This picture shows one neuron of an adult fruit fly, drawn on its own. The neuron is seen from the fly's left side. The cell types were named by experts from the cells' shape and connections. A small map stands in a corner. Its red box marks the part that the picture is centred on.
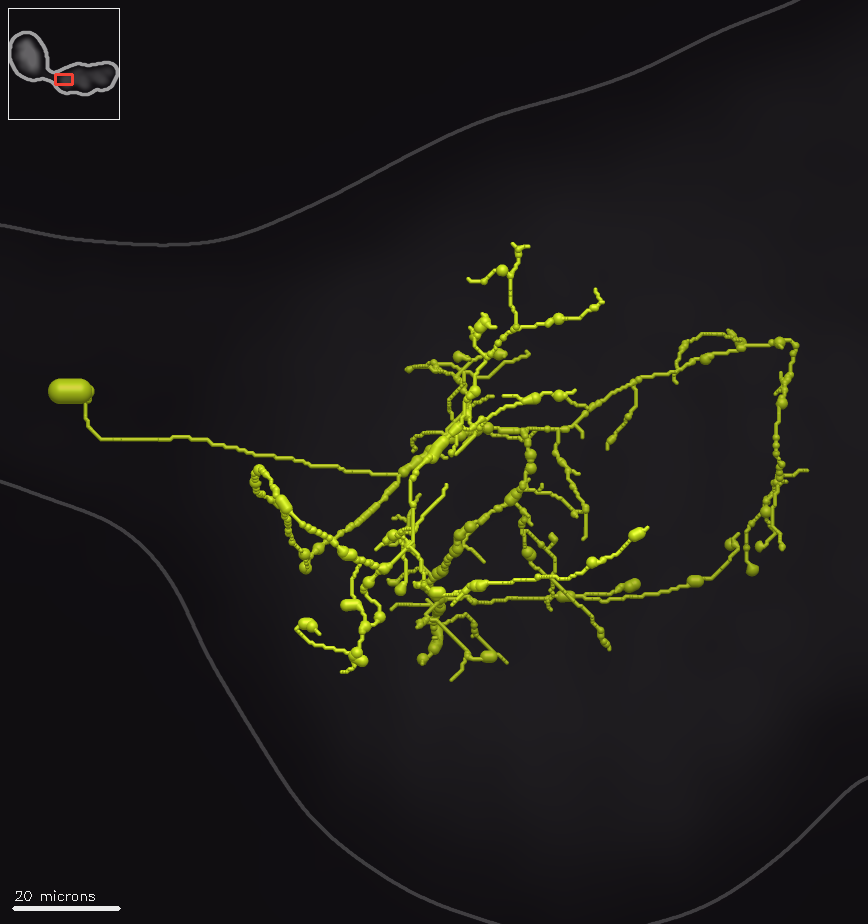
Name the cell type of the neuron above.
IN01A052_b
